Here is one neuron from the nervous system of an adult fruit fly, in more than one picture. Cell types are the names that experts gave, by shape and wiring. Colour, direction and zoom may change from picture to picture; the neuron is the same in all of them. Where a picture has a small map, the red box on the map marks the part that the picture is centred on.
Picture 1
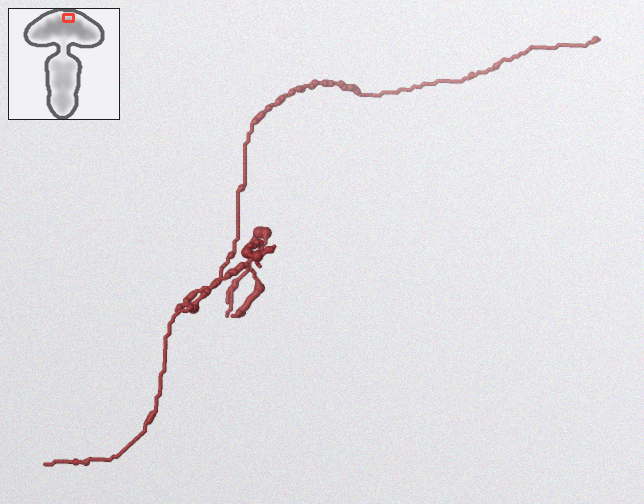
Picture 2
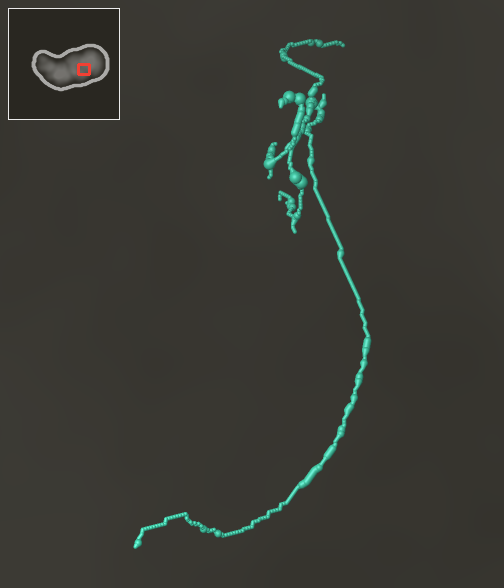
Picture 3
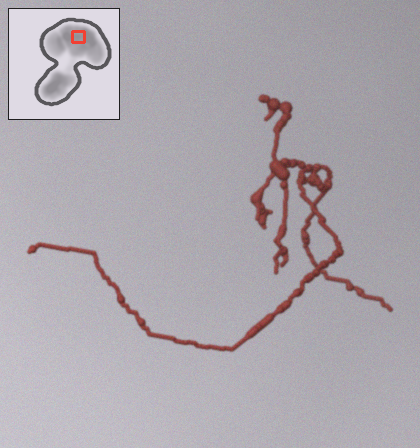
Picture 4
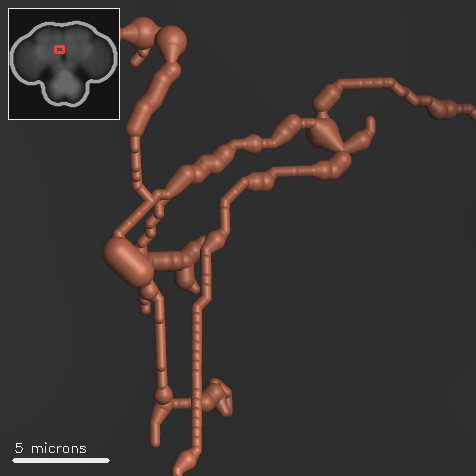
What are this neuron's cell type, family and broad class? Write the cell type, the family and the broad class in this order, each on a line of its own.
ORN_DM2
class olfactory
sensory neuron entering the brain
